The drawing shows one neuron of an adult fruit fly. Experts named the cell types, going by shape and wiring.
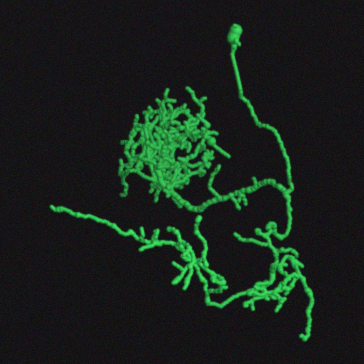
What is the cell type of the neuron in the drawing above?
LoVP58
